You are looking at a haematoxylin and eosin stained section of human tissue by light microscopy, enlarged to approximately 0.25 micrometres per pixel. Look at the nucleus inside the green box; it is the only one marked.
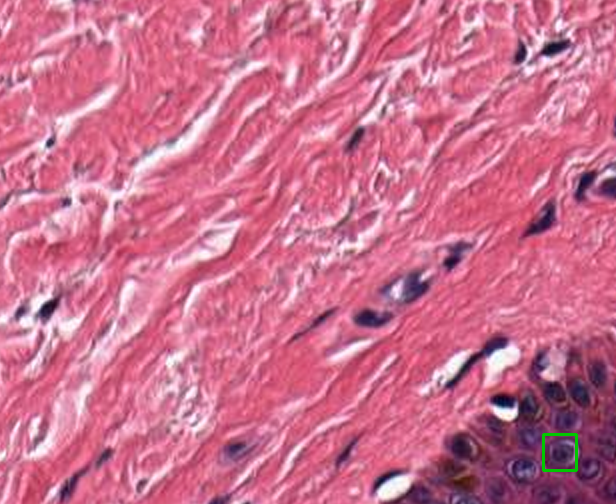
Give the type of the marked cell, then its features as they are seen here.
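It is a keratinocyte. The nucleus is round and about the same size as the nuclei of the neighbouring cells. The nucleus is mid-to-dark purple with slightly uneven, mottled staining inside. A thin pale rim surrounds the nucleus and separates it from the cytoplasm. The cytoplasm is pink-violet, and its outline against the neighbouring cells is indistinct. The cell lies within a crowded sheet of similar round-nucleated cells, a few cells in from where that sheet meets the pink wavy fibres.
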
